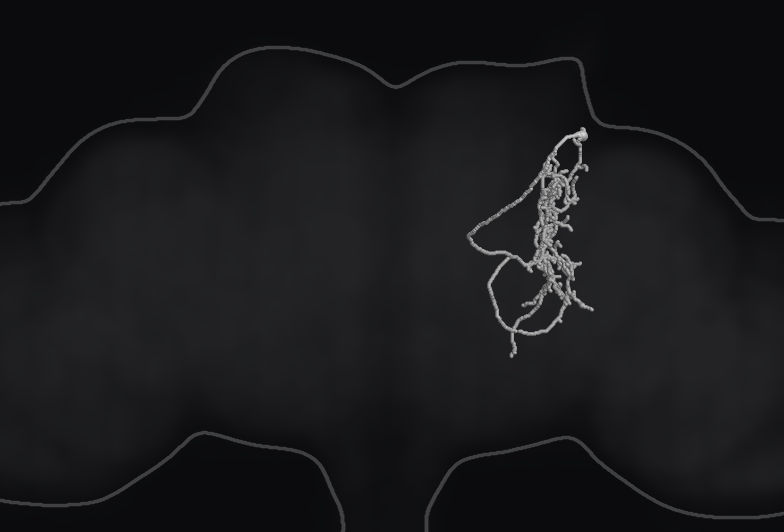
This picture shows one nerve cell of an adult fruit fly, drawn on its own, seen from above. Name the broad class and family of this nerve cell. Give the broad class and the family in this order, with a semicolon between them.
central-brain intrinsic neuron; hemilineage WEDd1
